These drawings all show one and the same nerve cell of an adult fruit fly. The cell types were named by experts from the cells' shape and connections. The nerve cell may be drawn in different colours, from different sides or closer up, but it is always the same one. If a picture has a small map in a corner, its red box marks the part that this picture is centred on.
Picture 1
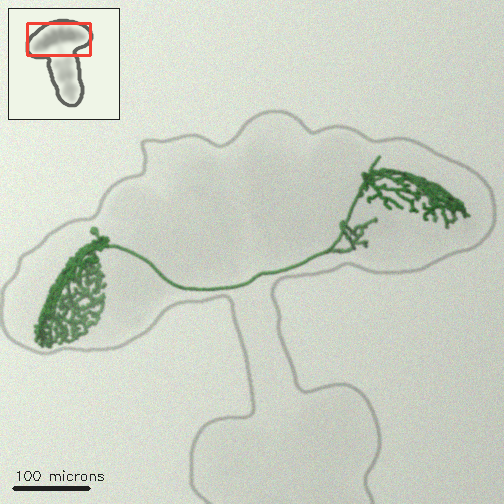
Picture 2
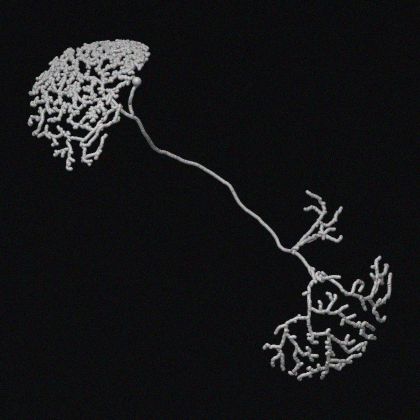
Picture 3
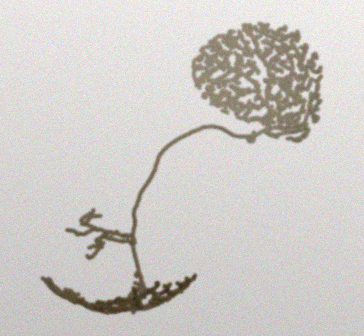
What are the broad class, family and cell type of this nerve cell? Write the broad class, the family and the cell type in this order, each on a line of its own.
visual projection neuron
MeVPMe
MeVPMe11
